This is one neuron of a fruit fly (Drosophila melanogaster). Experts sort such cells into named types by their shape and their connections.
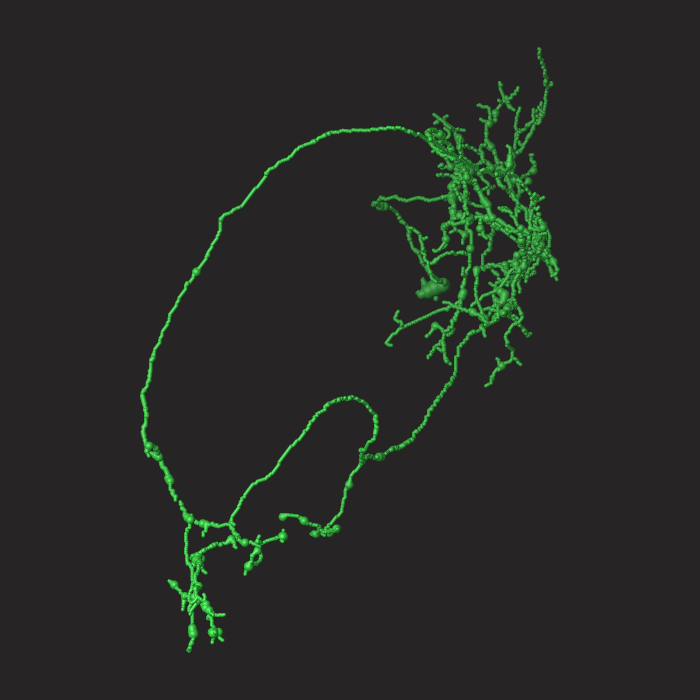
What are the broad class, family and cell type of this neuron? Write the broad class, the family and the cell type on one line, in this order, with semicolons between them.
central-brain intrinsic neuron; hemilineage VLPd1; AVLP042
